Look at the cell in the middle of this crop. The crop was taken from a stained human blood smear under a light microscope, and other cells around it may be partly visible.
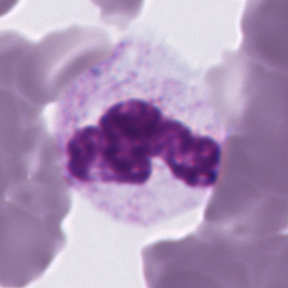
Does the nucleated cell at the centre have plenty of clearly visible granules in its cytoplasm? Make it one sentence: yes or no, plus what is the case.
Yes, what is seen in its cytoplasm is many granules.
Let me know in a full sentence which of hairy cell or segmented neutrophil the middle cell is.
The cell centred in this crop is categorized as a segmented neutrophil.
